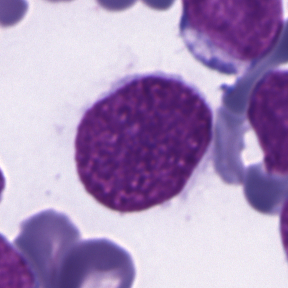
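Myeloblast: the nucleated cell at the centre of a stained smear of human peripheral blood. Nucleus checked first: a rounded oval with a smooth outline, without notch or lobes, stained a reddish purple throughout. Checked next: no granules can be seen outside the nucleus, and no vacuoles are visible in the cell.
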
